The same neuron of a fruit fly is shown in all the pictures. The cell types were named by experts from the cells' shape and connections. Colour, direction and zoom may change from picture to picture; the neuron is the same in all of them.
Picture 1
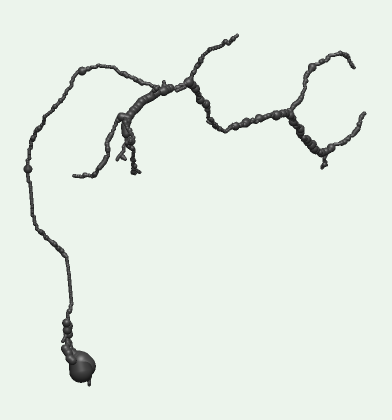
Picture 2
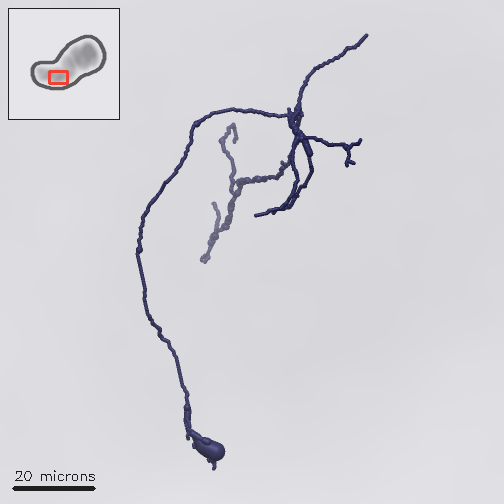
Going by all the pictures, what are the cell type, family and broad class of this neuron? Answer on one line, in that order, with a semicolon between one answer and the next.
IN06B065; hemilineage 06B; nerve-cord intrinsic neuron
